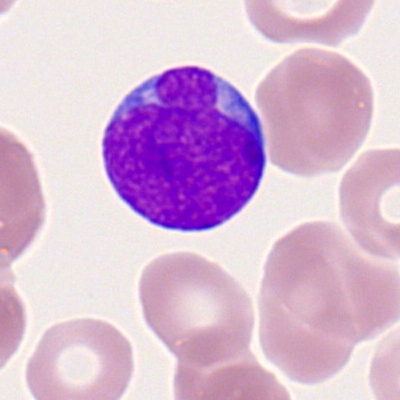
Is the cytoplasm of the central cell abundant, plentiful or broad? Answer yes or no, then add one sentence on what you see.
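No. The cytoplasm is only a scant rim around the nucleus.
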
